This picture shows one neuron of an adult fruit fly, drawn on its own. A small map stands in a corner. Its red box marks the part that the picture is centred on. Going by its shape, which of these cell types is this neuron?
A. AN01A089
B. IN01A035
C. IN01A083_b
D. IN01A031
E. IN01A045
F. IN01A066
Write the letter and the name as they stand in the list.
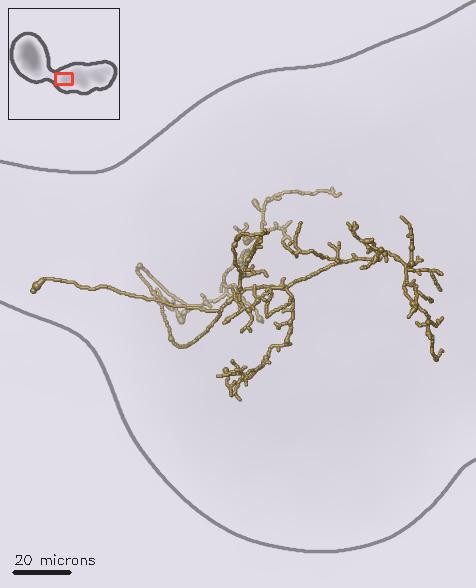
C. IN01A083_b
